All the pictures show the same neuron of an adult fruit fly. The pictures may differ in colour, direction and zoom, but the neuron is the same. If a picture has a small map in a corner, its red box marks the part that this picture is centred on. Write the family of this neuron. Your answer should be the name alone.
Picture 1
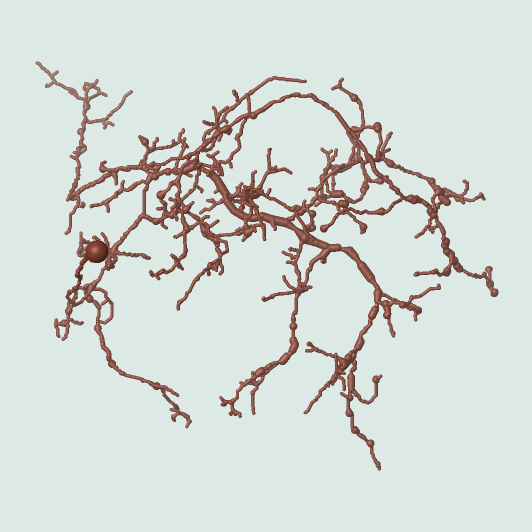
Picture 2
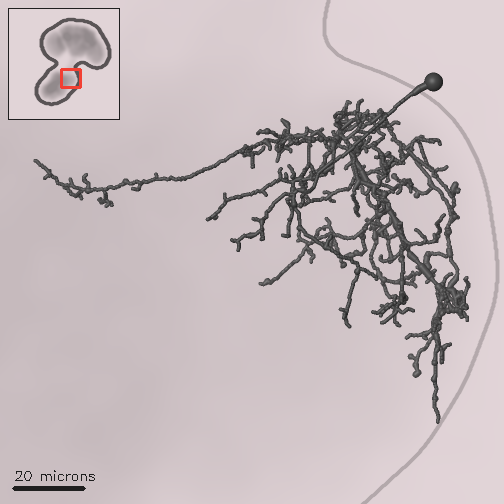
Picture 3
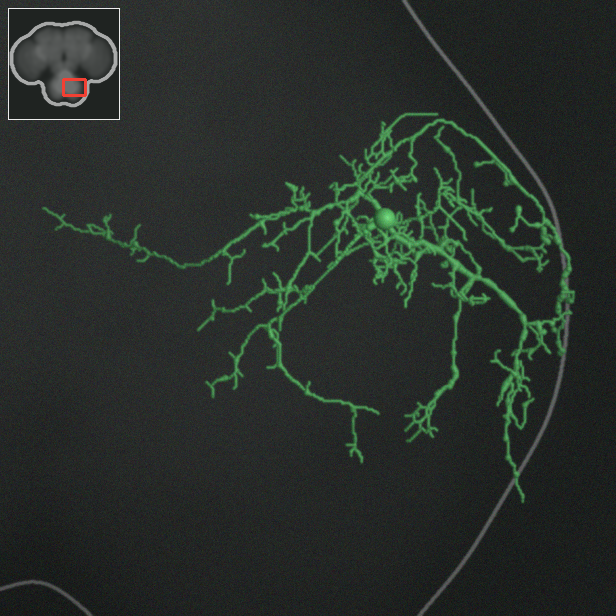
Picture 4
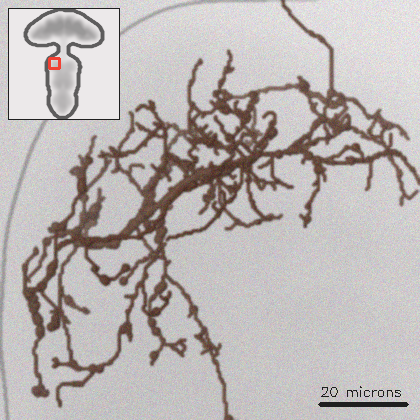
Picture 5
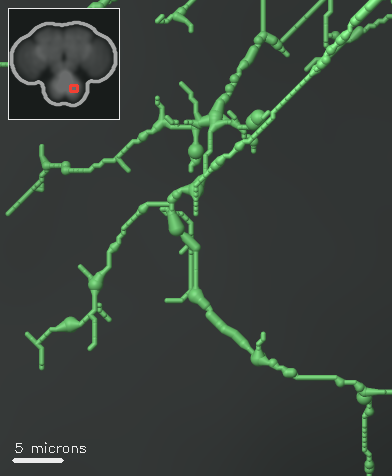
hemilineage 16B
